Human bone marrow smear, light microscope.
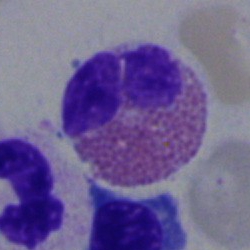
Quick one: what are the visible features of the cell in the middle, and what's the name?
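Cell outline: round. Nucleus: divided into two lobes, located in the upper part of the cell, with no visible nucleoli. Cell type: eosinophil.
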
